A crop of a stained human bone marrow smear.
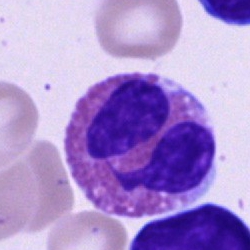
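Eosinophil, the middle cell in this stained bone marrow smear. Its chromatin is dense and stains dark purple, and no nucleoli turn up in the nucleus. The edge of a dark-staining nucleated cell sits just beyond its lower right.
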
